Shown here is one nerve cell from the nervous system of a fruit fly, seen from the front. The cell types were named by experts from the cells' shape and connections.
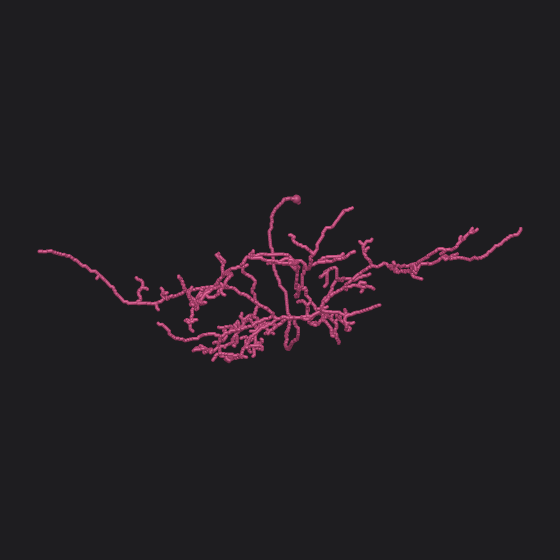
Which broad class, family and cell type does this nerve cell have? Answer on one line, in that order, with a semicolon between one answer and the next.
central-brain intrinsic neuron; hemilineage LB0; GNG009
